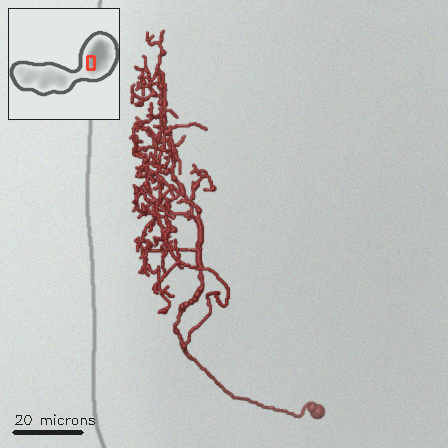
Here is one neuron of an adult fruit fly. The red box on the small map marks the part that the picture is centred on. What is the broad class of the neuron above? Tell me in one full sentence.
The neuron has optic-lobe intrinsic neuron as its broad class.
